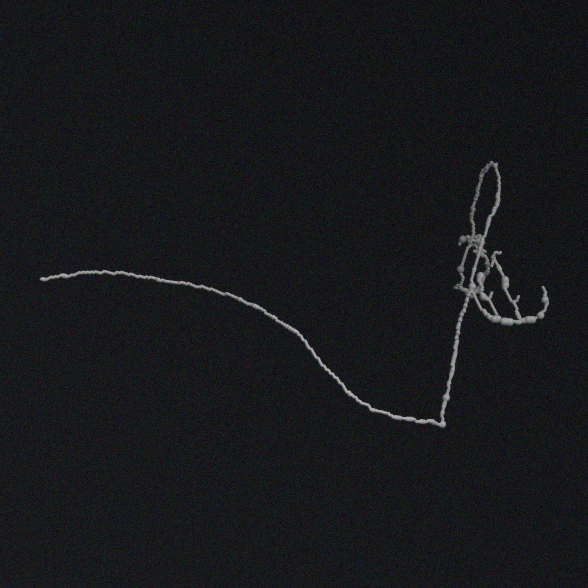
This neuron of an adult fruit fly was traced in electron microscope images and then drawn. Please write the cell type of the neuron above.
ORN_VM7d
